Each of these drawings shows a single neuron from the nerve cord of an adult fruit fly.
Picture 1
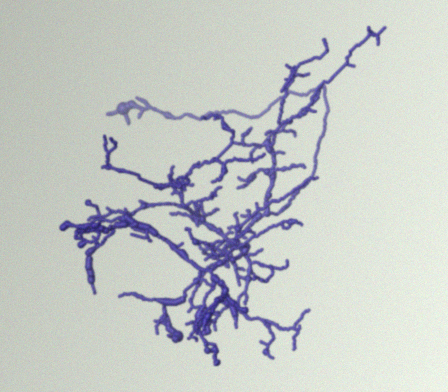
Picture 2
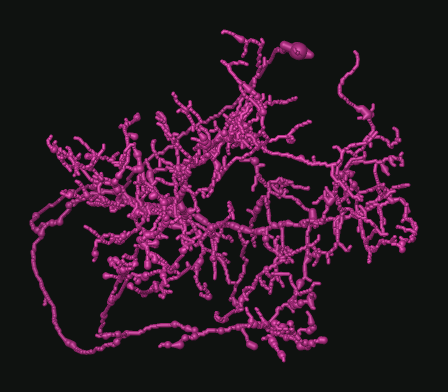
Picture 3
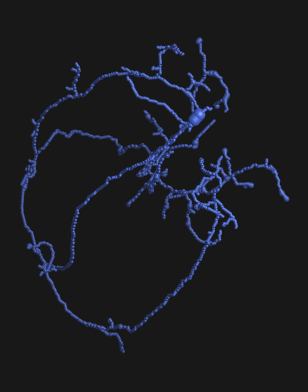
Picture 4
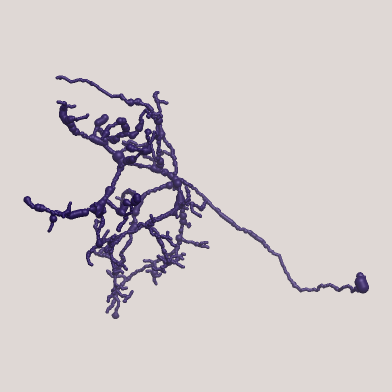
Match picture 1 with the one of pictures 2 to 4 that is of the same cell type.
4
